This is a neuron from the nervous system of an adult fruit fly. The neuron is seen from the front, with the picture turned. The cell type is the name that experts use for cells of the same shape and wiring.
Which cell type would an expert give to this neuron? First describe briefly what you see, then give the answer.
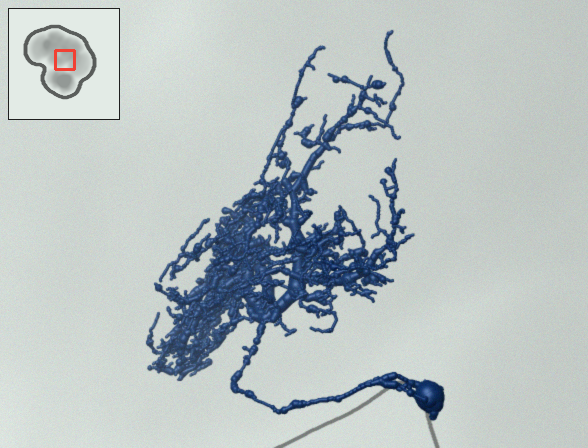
As drawn here it is taller than it is wide. This is a central-brain intrinsic neuron. It is of cell type GNG546.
